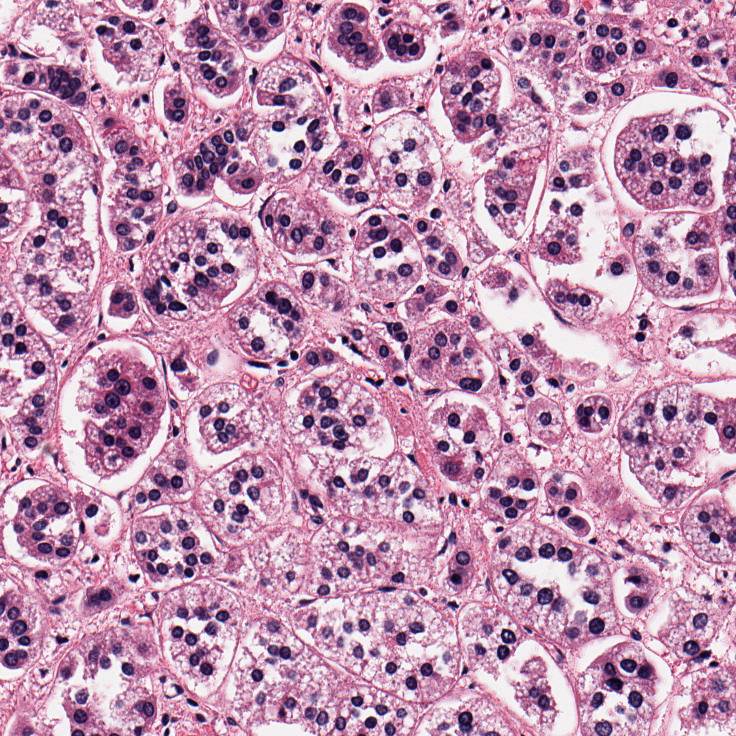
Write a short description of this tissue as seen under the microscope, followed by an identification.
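First, the pattern: closely packed rounded nests of cells fill the whole field, each outlined by a thin pink band. Second, the nuclei of the nest cells are round and stain dark. Third, their cytoplasm is pale pink and bubbly, filled with many small clear vacuoles. Fourth, no fat cells appear anywhere. This is adrenal gland.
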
